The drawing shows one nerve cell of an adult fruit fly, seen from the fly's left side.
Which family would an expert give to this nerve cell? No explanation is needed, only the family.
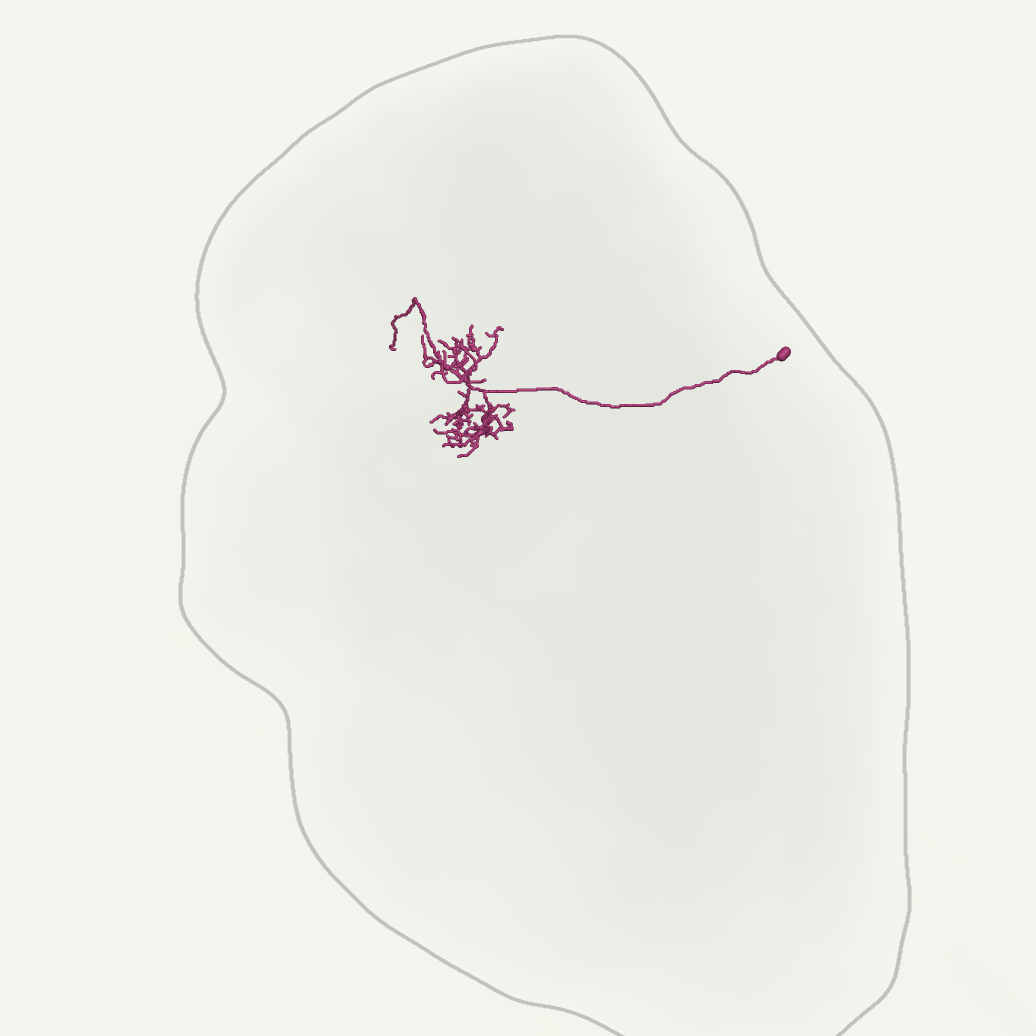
class CX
